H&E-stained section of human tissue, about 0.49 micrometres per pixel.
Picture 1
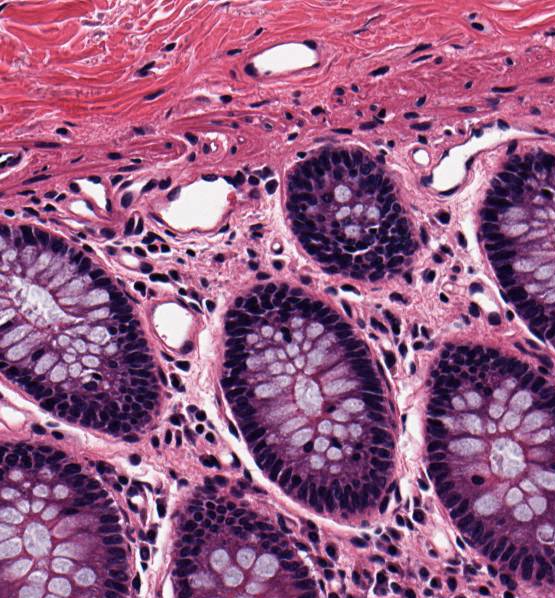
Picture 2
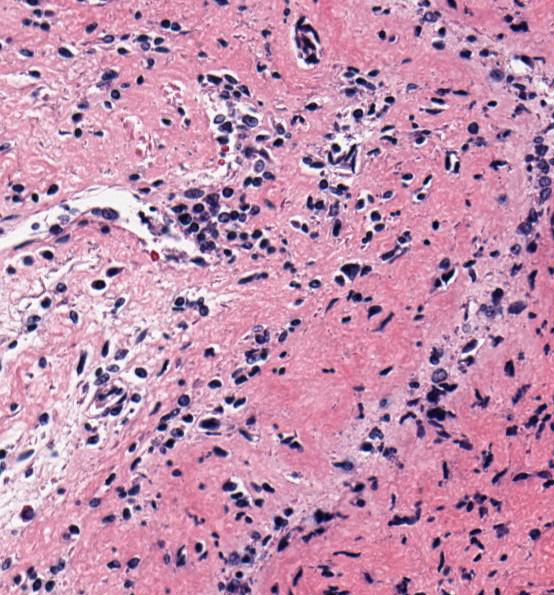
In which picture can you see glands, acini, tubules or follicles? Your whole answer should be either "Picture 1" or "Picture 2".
Picture 1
